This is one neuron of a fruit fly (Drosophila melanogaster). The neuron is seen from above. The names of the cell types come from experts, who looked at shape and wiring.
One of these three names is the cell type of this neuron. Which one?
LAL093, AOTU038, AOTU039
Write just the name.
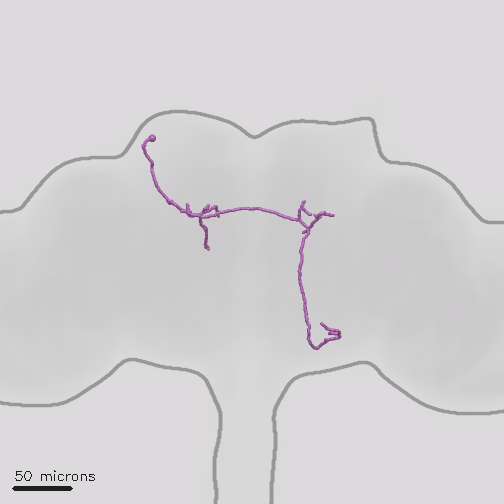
LAL093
